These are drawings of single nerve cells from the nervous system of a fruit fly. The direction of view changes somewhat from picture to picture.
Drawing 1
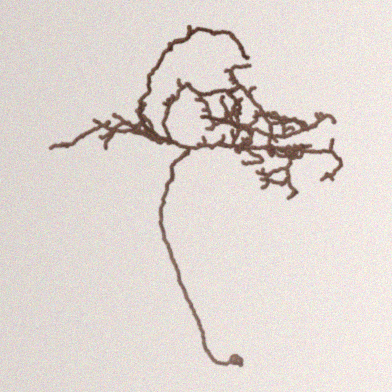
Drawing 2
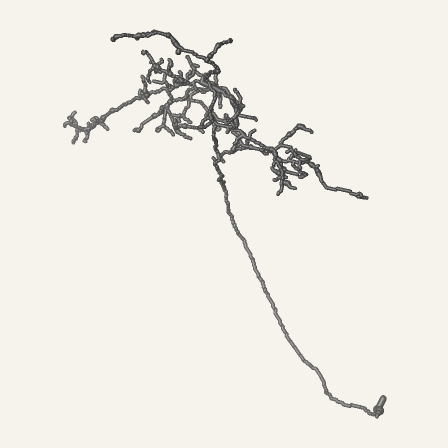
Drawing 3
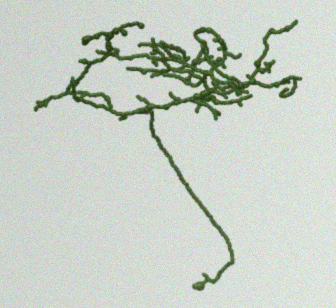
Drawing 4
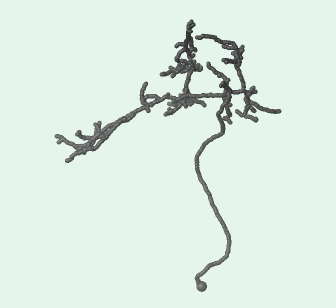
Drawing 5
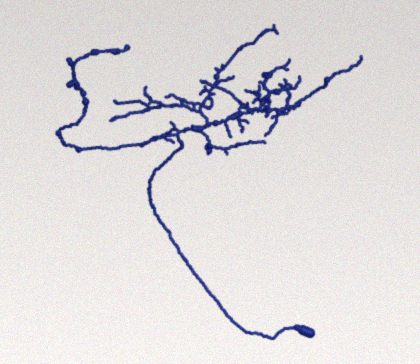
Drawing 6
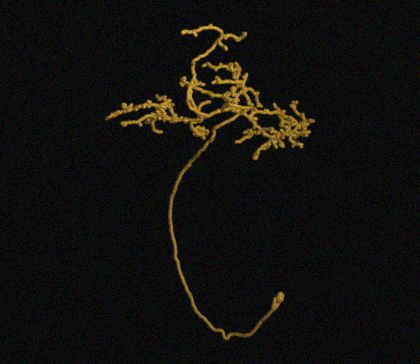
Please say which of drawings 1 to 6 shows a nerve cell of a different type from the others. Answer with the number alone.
5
